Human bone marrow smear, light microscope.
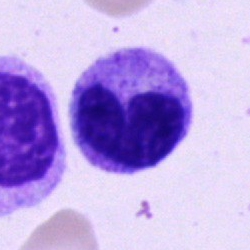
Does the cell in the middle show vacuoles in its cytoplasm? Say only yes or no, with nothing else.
No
